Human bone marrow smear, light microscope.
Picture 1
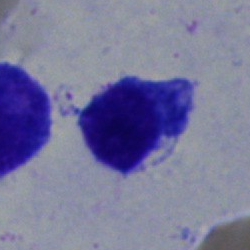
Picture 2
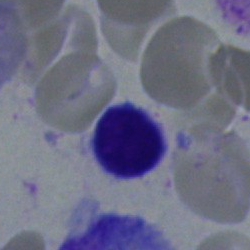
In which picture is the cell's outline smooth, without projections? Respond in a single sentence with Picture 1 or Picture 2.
A smooth outline is found on the cell in picture 2.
